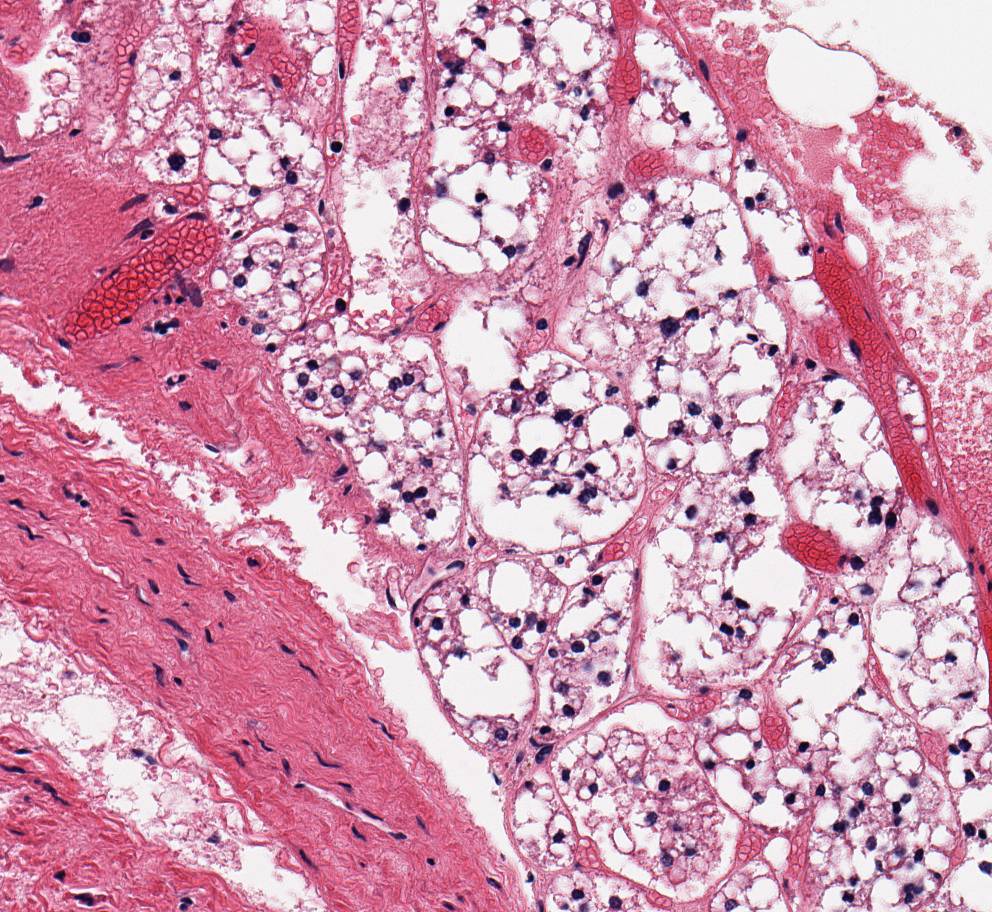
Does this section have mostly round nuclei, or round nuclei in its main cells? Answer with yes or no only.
Yes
